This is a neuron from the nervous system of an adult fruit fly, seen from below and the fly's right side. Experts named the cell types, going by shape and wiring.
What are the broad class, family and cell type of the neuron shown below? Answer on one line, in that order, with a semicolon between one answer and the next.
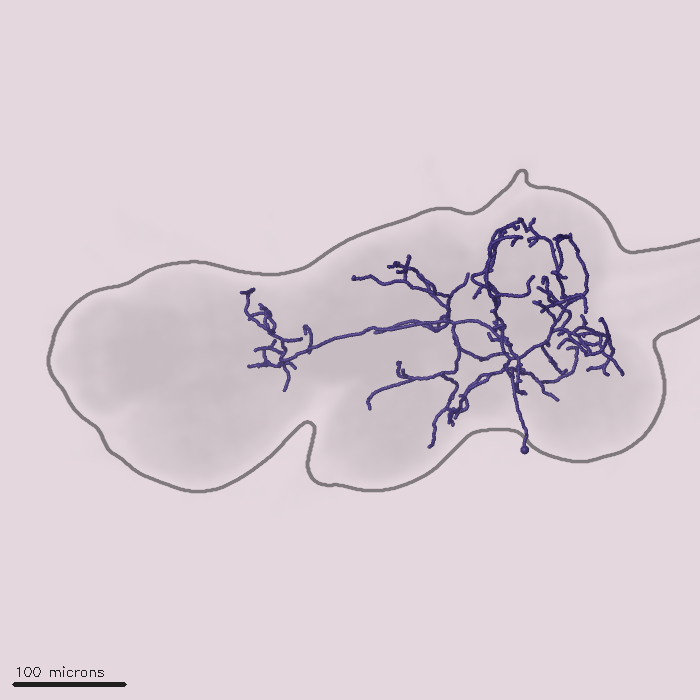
nerve-cord intrinsic neuron; hemilineage 12A; IN12A027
